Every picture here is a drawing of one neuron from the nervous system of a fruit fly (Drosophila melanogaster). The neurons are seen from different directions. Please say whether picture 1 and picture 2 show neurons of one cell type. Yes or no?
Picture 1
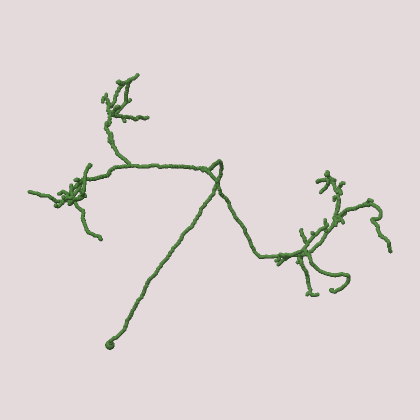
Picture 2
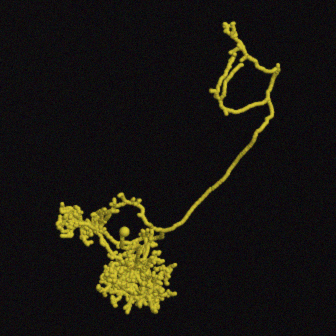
no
